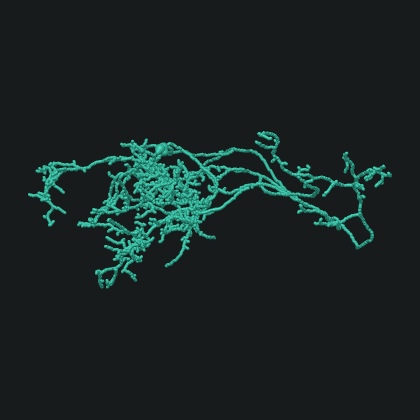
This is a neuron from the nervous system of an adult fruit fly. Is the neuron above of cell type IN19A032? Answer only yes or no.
yes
